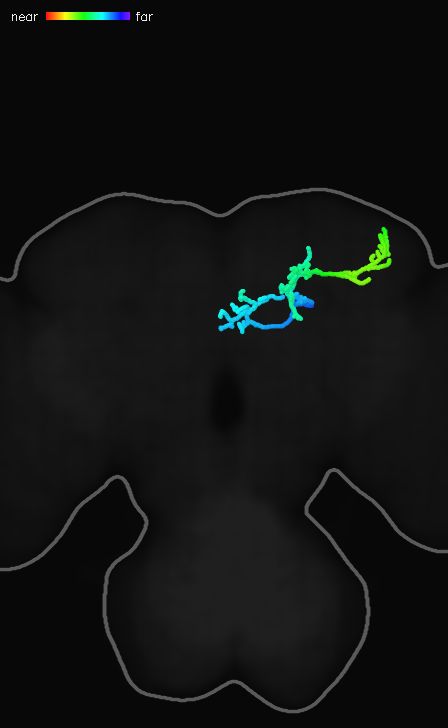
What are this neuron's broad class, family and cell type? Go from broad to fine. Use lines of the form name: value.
broad class: central-brain intrinsic neuron
family: hemilineage PSp3
cell type: CB1876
